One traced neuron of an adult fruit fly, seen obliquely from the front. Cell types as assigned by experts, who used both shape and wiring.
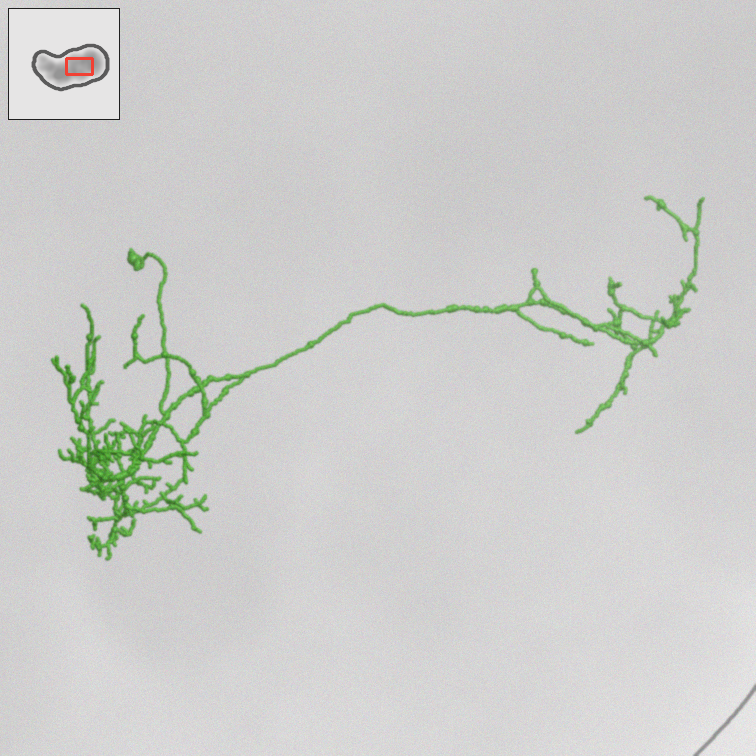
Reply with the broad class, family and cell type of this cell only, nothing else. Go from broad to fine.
central-brain intrinsic neuron; hemilineage DM4_ventral; CB1322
